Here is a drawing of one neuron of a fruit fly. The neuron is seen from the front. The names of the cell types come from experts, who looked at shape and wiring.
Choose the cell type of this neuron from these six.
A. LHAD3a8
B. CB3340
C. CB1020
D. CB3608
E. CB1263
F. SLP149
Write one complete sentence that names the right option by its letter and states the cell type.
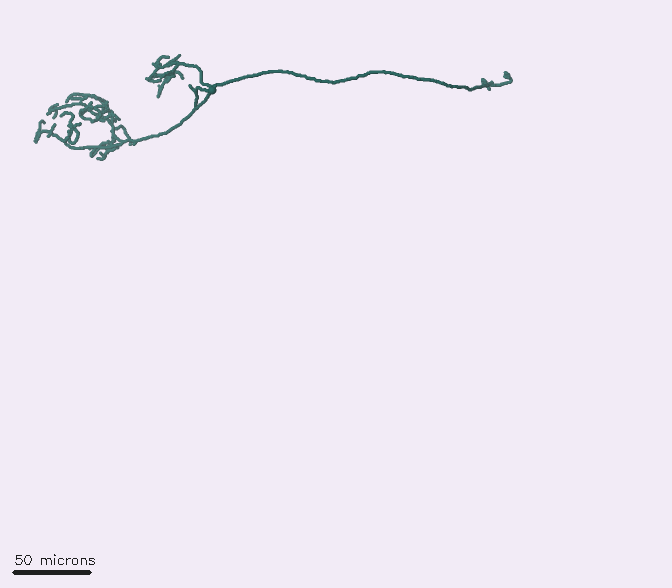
The matching cell type for the neuron is option D, CB3608.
